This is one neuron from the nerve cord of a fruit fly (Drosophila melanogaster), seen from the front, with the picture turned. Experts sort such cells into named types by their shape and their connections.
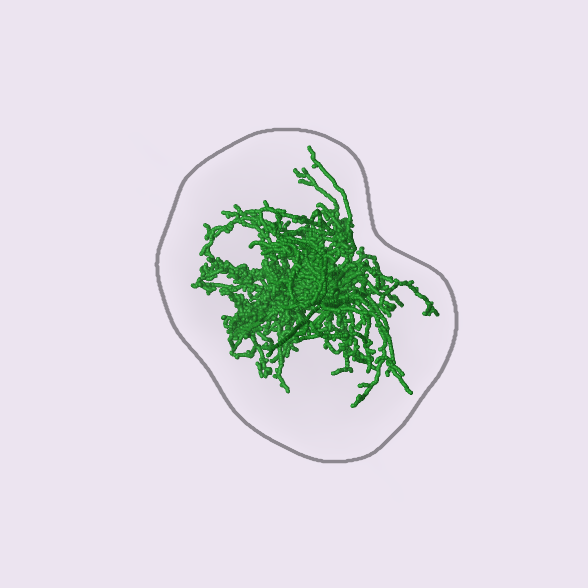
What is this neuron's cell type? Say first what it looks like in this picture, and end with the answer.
In this view it is about as wide as it is tall. This is an ascending neuron. The cell type is AN05B005.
